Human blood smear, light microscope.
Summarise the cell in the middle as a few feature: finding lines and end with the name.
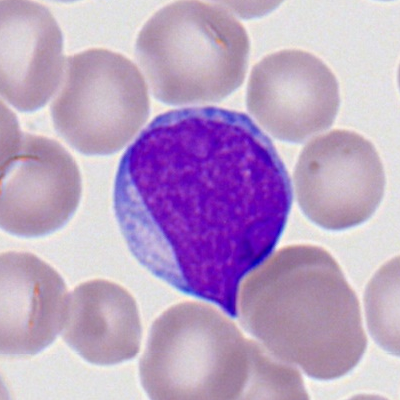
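Nucleus shape: a single mass, no lobes at all
Nucleus size: take it slowly, it fills most of the cell
Cytoplasm: mostly a crescent on the left of the nucleus
Chromatin: mottled, lighter and darker patches
Cell: myeloblast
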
